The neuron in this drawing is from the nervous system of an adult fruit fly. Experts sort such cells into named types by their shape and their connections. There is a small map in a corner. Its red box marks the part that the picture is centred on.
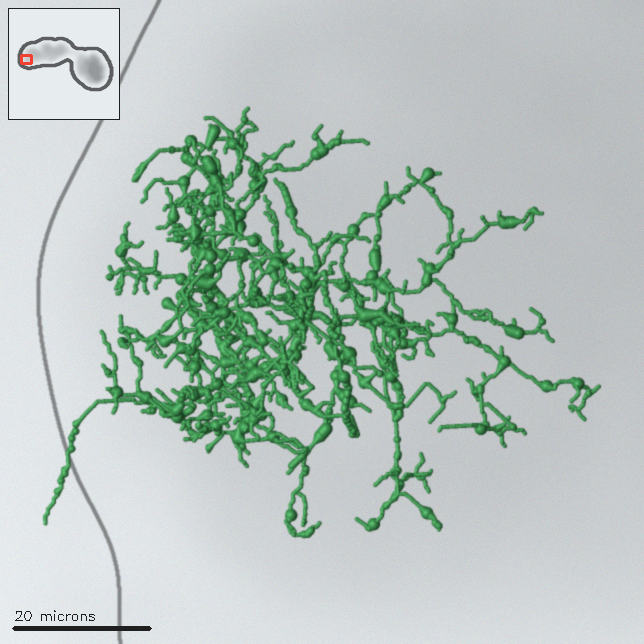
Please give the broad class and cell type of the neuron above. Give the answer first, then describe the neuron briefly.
It is a nerve-cord intrinsic neuron. Its cell type is INXXX328. The drawing shows no cell body. By the scale bar it is about 80 microns wide in this view. The picture shows more than a hundred branch ends.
